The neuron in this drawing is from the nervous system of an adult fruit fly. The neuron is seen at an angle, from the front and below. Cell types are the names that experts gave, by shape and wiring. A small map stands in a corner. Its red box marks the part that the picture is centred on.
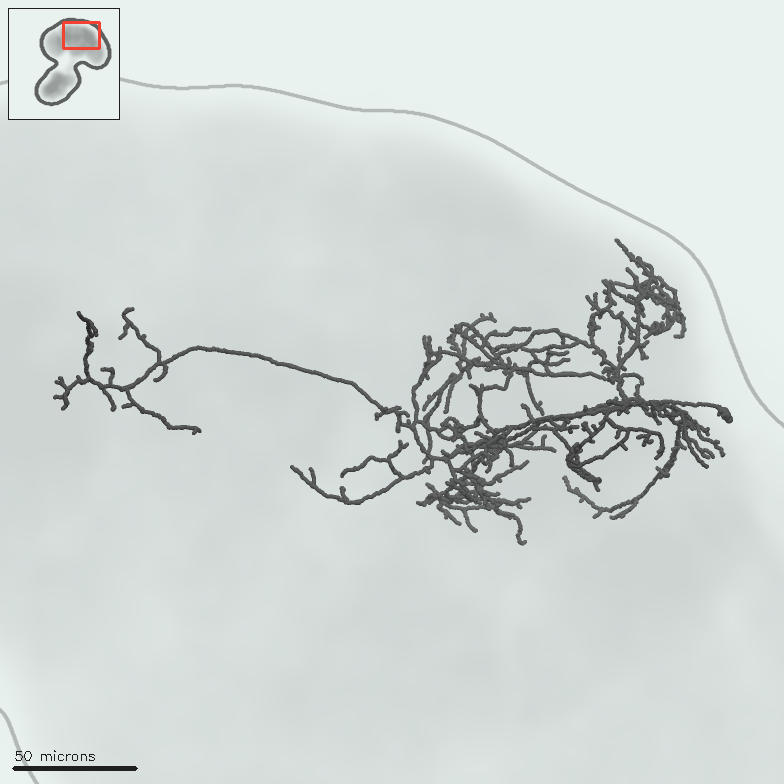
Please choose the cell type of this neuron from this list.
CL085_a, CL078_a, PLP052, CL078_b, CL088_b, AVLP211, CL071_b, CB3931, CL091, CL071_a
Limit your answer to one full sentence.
It is CL071_b that names the cell type of this neuron.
